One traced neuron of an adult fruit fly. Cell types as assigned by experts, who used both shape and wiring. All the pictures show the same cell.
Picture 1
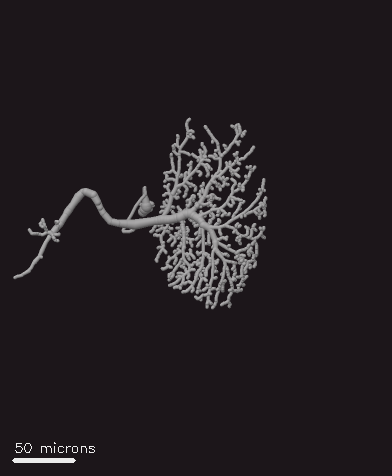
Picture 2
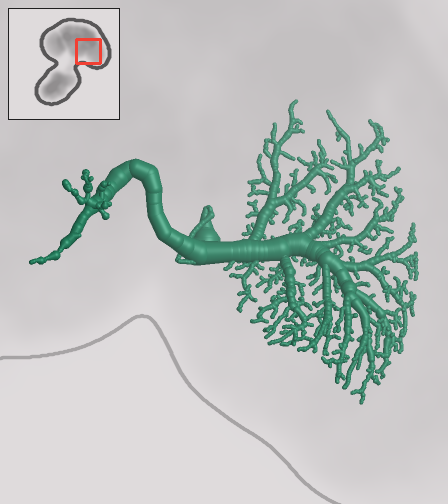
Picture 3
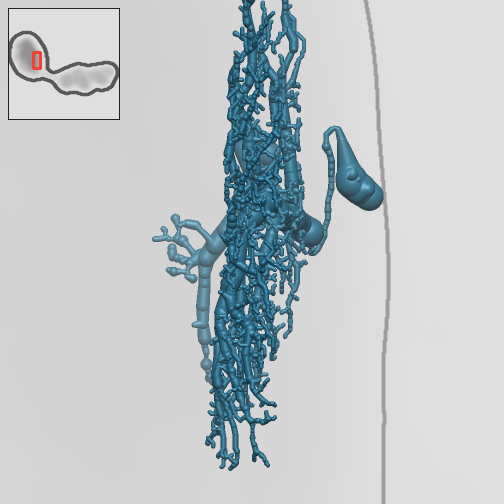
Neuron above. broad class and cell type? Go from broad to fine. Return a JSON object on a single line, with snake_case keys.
{"broad_class": "visual projection neuron", "cell_type": "HSE"}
